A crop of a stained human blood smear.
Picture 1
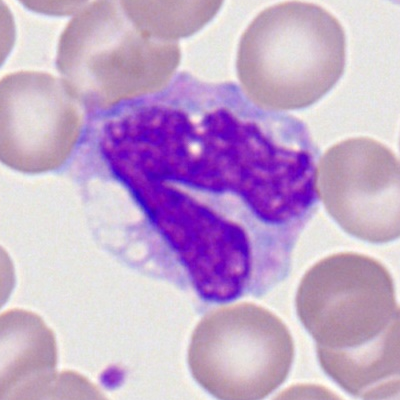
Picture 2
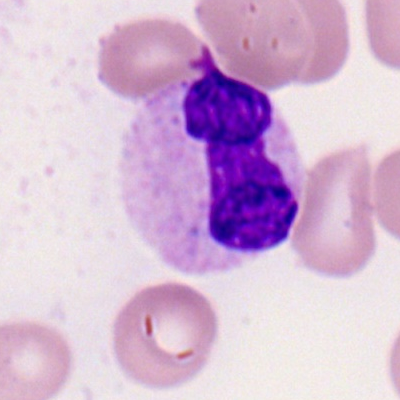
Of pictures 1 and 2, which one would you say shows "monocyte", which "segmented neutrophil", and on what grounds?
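Of the two, the monocyte is in picture 1 and the segmented neutrophil in picture 2. Their outlines set them apart: the monocyte's is irregular, with small bumps along its edge and red cells pressing against it on several sides, whereas the segmented neutrophil is roughly round with a smooth edge. In the monocyte the nucleus is folded, with a pale cleft cutting into it from the right side.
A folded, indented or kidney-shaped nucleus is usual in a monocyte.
The segmented neutrophil's nucleus lies against the right side of the cell; its chromatin is dark purple and coarsely clumped, and no nucleoli are visible.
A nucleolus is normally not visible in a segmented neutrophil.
The monocyte's cytoplasm is a pale greyish blue, while the neutrophil's is abundant and pale pinkish-lilac.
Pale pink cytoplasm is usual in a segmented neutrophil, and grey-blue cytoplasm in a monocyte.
Fine pinkish-lilac granules are scattered through the neutrophil's cytoplasm, whereas the monocyte shows no coarse coloured granules but has several clear vacuoles to the left of its nucleus.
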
